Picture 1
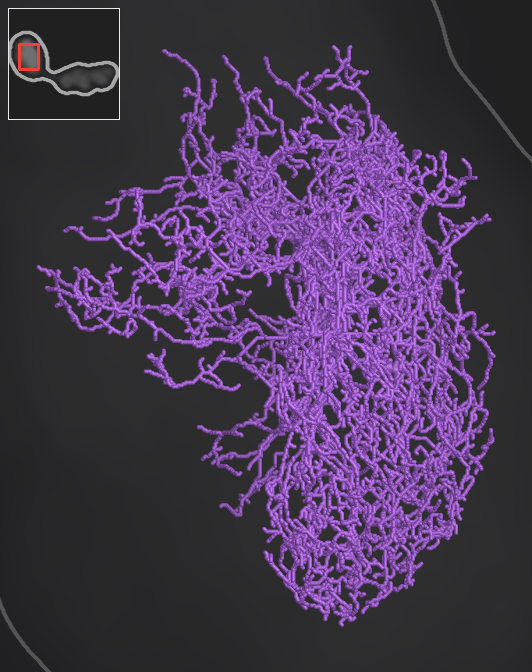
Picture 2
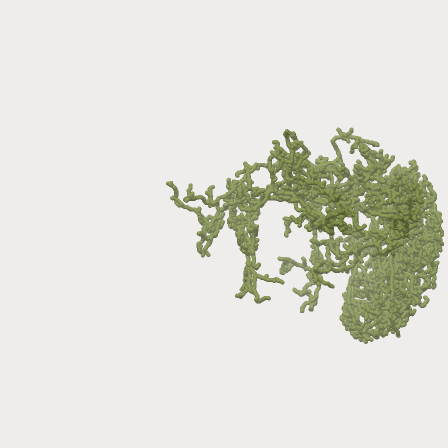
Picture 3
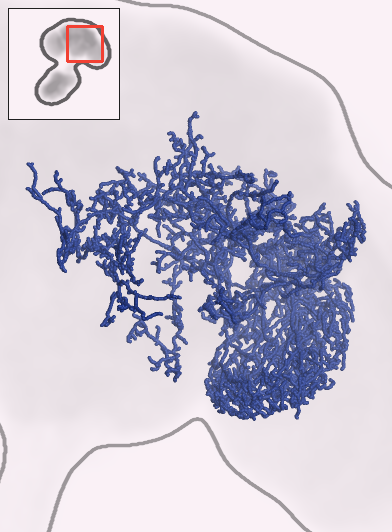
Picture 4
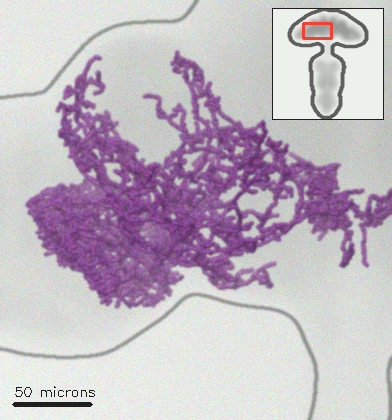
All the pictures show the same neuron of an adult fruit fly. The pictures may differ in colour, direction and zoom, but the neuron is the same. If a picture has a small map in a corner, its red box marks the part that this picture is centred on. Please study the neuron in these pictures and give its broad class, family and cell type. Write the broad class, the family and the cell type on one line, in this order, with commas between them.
visual centrifugal neuron, LoVC, LoVC18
